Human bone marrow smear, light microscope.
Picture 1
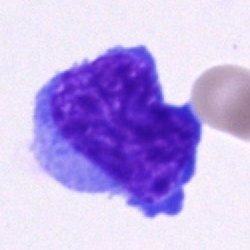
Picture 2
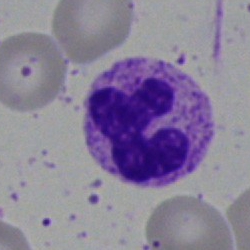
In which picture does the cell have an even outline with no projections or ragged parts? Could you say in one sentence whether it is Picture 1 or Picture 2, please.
The cell of Picture 2 has a smooth border with no projections, blebs or tags.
